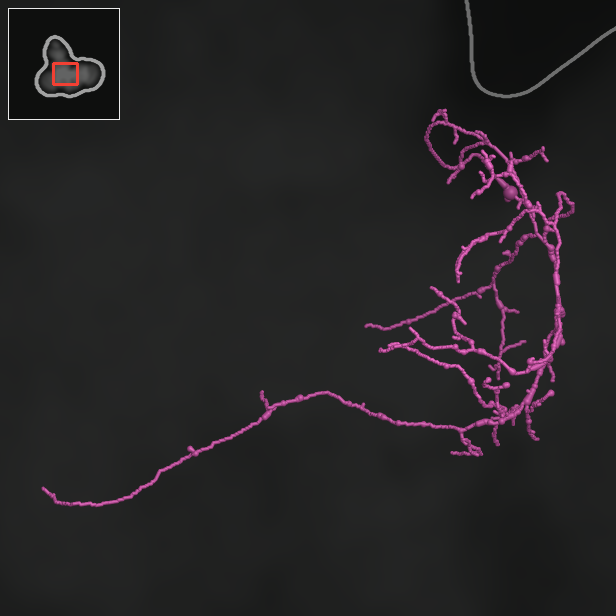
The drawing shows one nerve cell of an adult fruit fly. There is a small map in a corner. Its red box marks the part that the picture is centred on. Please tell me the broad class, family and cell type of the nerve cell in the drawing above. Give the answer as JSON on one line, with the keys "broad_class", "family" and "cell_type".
{"broad_class": "nerve-cord intrinsic neuron", "family": "hemilineage 03A", "cell_type": "IN03A051"}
